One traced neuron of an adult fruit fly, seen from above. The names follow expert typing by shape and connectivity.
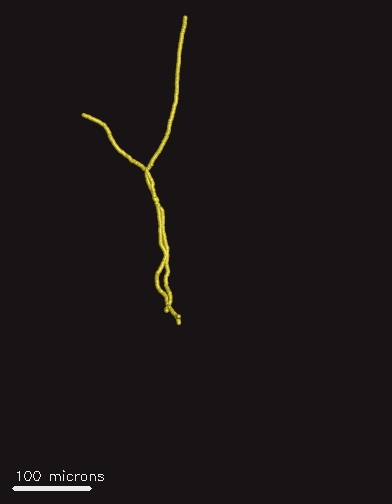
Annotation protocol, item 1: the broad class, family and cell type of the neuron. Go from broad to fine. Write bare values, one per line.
sensory neuron entering the nerve cord
class mechanosensory proprioceptive
SNpp11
